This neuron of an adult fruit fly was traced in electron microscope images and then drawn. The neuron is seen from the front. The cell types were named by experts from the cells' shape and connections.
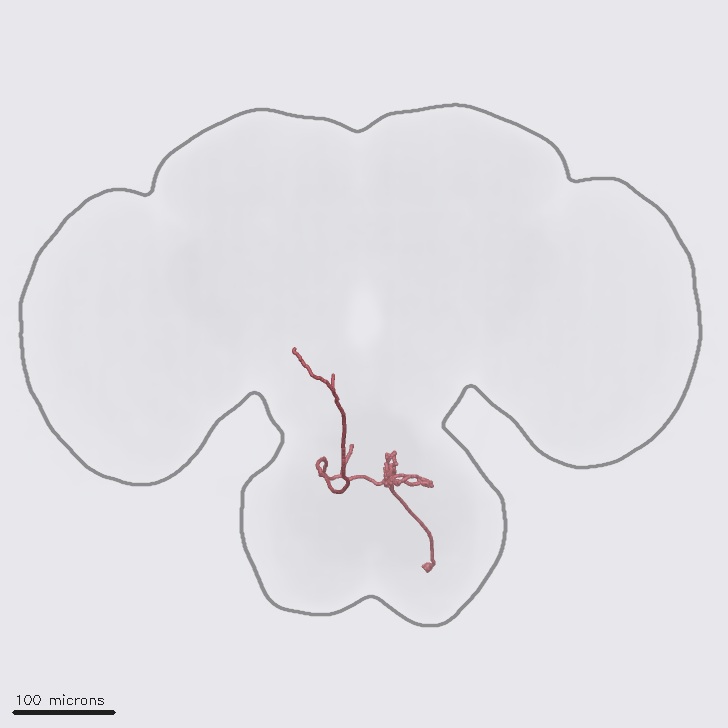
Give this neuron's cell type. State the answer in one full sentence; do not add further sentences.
Included in the cell type AN07B056 is this neuron.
